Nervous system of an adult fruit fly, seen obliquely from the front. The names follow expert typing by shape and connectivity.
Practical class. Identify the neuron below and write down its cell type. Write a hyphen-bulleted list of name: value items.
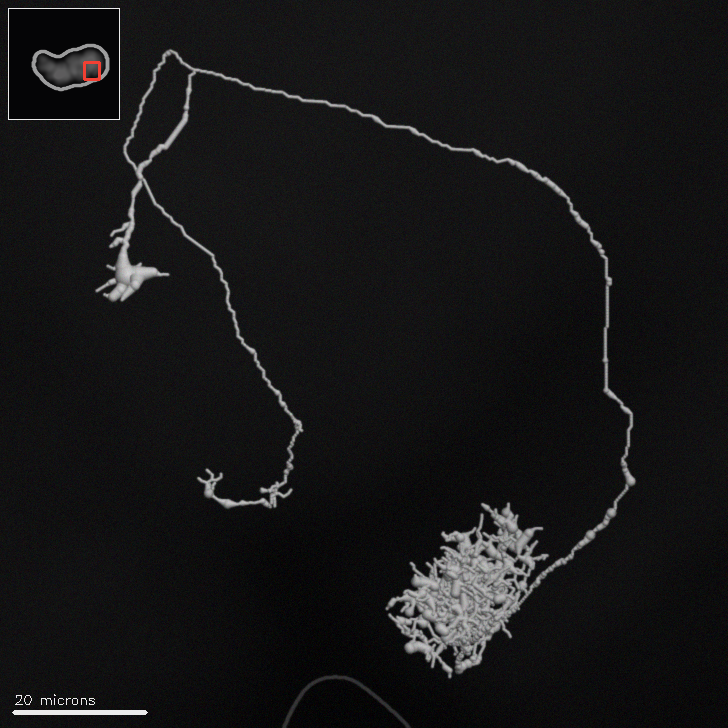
- cell type: MeLo9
